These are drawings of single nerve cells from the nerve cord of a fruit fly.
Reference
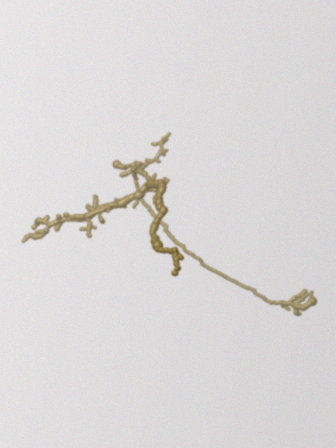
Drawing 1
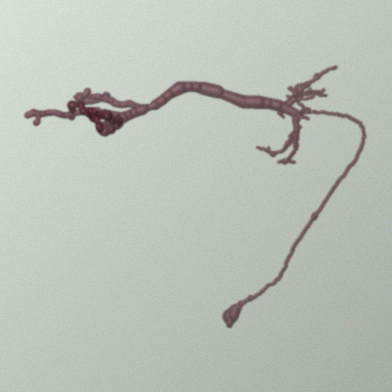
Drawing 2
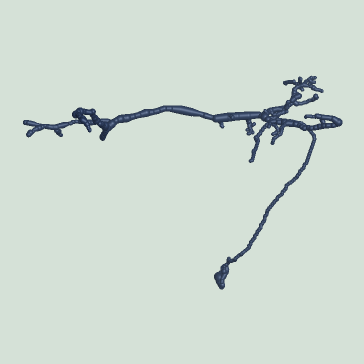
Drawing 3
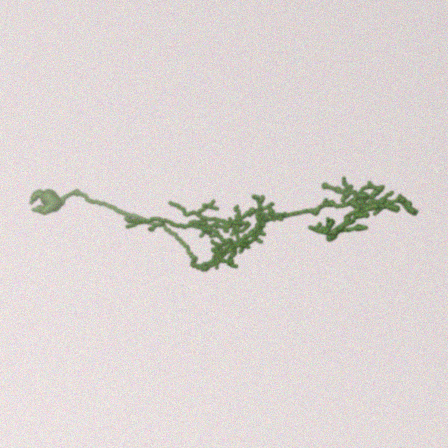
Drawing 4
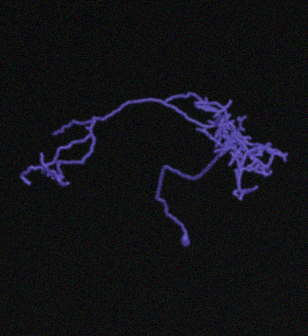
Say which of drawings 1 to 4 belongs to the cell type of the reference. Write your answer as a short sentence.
The nerve cell in drawing 2 is of the same cell type.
